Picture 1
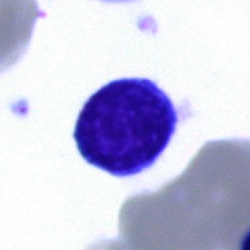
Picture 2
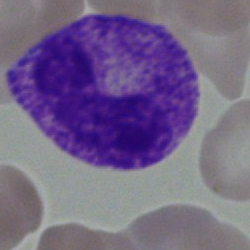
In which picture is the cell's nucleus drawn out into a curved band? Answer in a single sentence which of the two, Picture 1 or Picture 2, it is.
The cell in Picture 2 has a nucleus bent into a band with no separate lobes.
